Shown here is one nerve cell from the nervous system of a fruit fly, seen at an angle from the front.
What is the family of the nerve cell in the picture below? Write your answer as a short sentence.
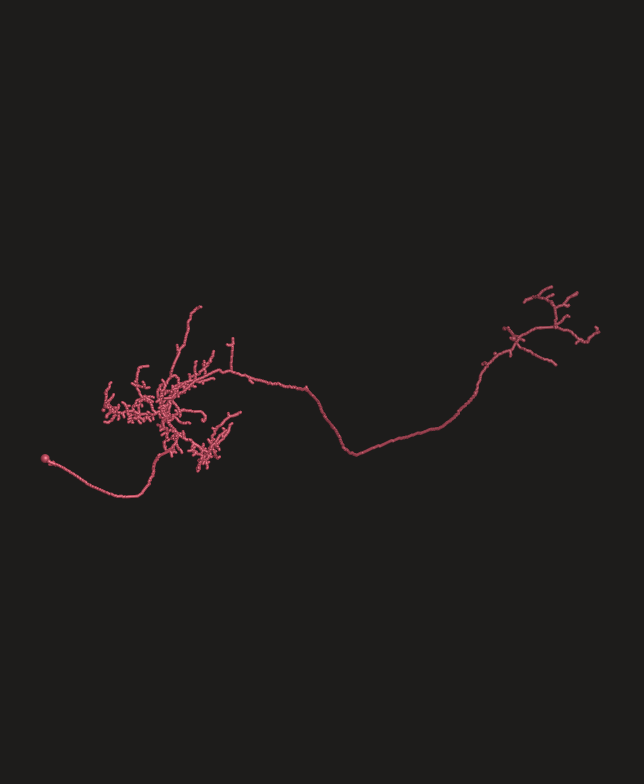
The family is hemilineage MX12.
